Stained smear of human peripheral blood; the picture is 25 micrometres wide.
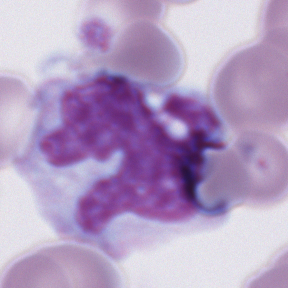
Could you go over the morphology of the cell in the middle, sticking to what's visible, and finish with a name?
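Outline irregular, not smoothly round. No nucleoli visible in nucleus. Cytoplasm pale greyish-lilac, widest on left and lower side of nucleus. Cell: monocyte.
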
